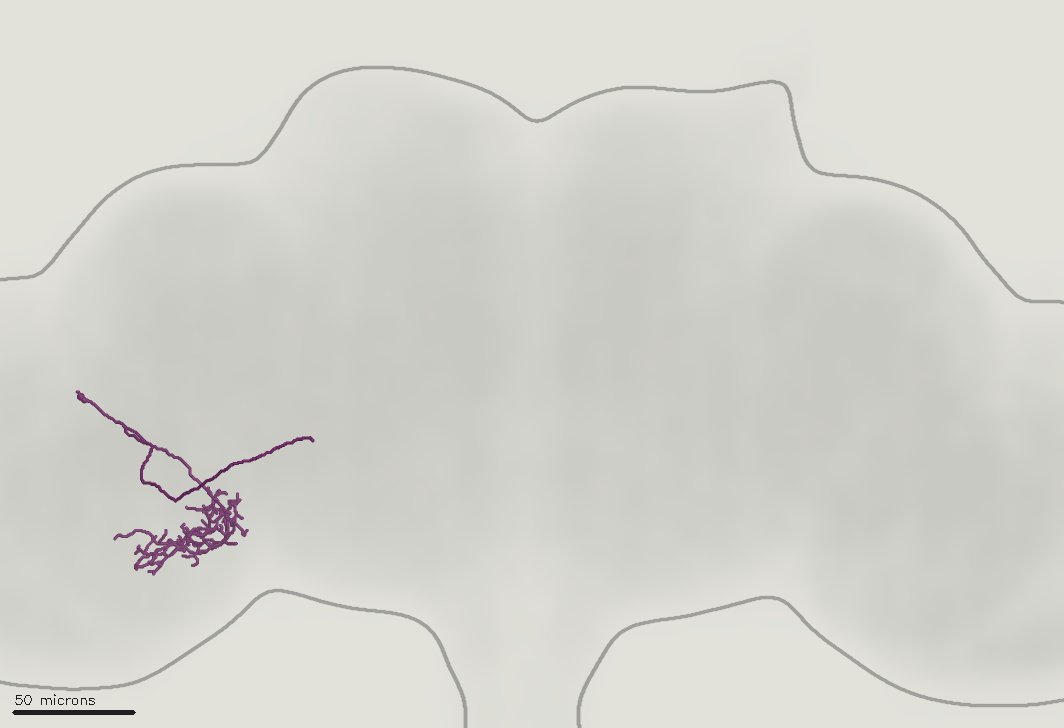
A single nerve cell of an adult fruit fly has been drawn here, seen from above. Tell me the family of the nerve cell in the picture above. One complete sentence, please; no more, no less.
The nerve cell is a member of the LC family.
